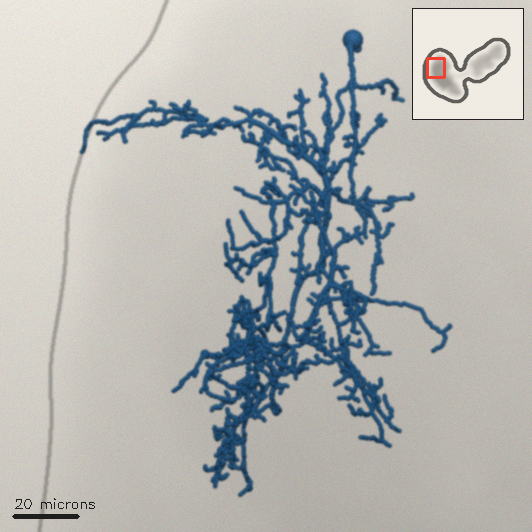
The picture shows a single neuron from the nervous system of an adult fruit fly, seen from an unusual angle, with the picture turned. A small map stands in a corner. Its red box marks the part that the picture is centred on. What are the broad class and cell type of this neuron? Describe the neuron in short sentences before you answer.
It is in the brain and does not reach the nerve cord. By the scale bar it is about 150 microns tall in this view. The picture shows more than a hundred branch ends. It is a central-brain intrinsic neuron. It is of cell type SMP235.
